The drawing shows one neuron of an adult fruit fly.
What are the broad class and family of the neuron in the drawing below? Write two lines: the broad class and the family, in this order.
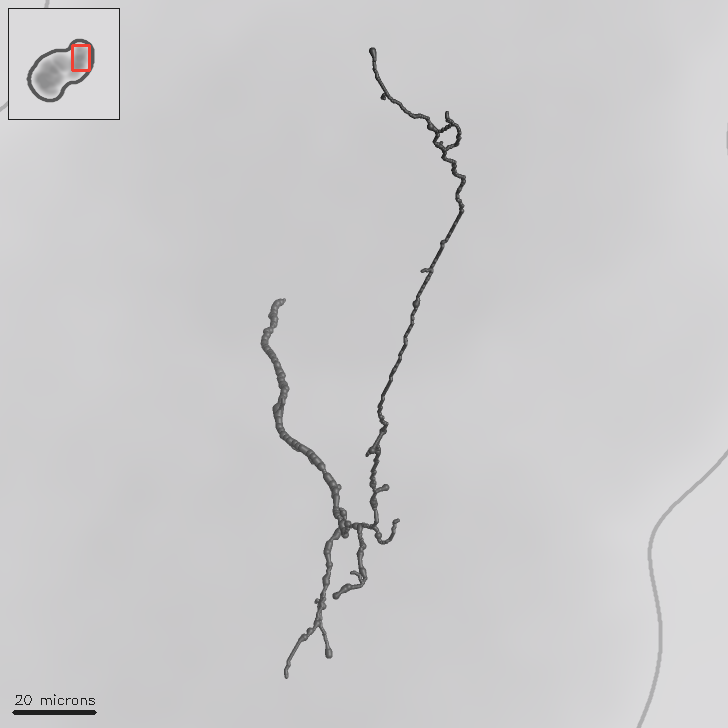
sensory neuron entering the nerve cord
class mechanosensory proprioceptive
